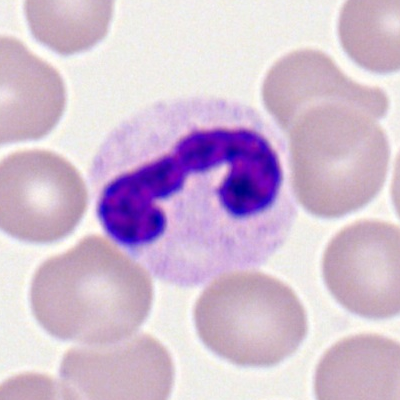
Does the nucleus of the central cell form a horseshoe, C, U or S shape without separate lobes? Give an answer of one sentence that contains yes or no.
Yes, within this cell the nucleus runs as one curved band without separate lobes.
